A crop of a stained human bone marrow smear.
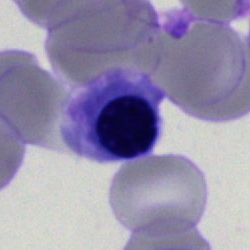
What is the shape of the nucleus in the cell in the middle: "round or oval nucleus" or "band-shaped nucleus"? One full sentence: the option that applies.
Compact and round or oval, the nucleus is not drawn out into a band.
